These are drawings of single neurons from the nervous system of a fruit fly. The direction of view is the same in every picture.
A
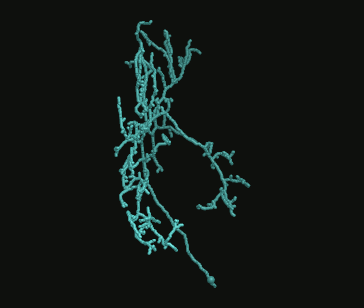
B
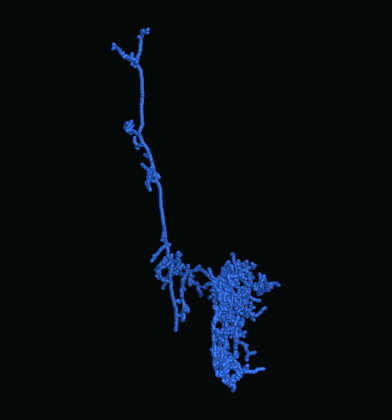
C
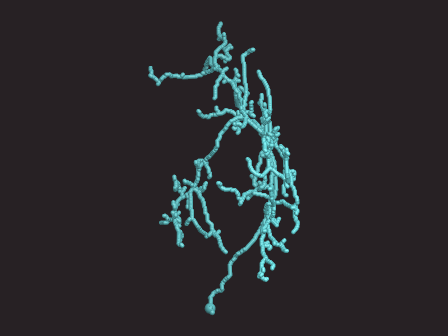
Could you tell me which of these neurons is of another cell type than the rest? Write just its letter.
B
